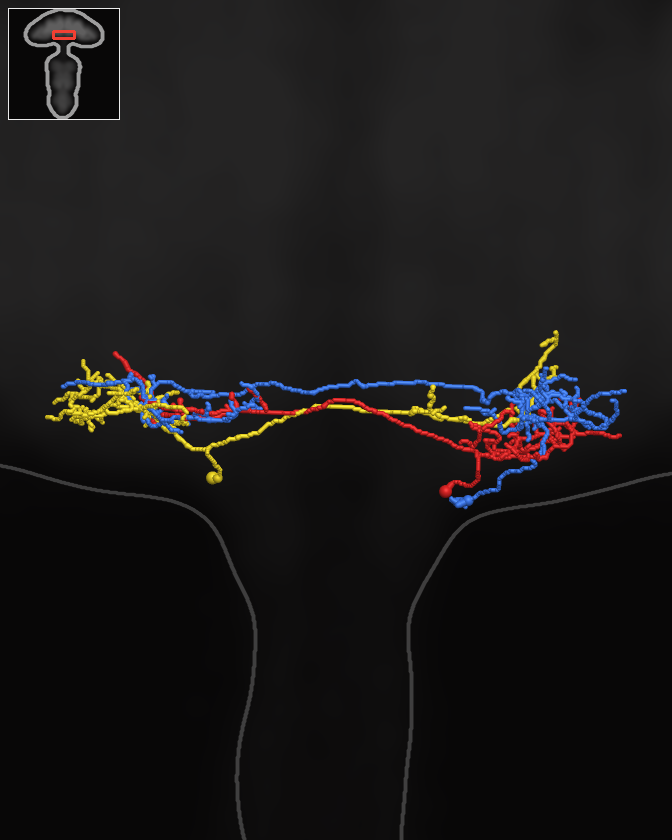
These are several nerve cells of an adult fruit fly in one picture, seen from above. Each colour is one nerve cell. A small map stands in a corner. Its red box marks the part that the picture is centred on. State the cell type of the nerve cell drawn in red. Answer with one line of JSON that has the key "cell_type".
{"cell_type": "CB2252"}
